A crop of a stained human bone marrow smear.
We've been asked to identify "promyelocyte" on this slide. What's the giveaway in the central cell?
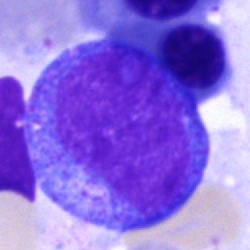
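Outline round and smooth. Chromatin finely granular, not coarsely clumped. Cytoplasm blue, its widest rim at the lower left.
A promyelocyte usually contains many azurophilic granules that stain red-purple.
Fine purplish-pink granules are scattered through the cytoplasm here, in keeping with a promyelocyte.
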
